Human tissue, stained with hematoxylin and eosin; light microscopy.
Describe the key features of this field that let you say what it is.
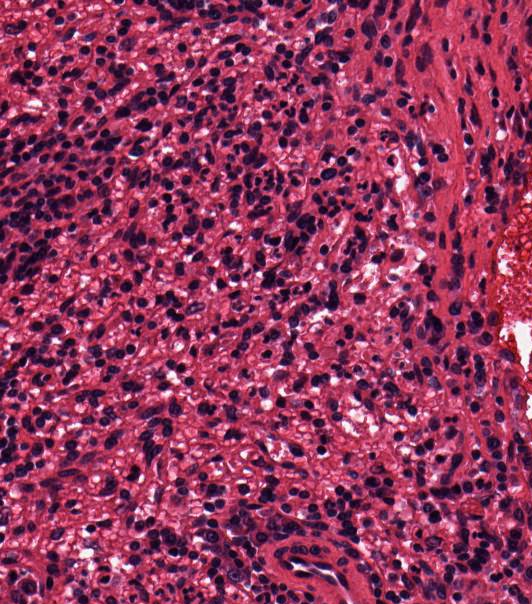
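What you're mainly looking at is red pulp of the spleen. Look at the right edge, about mid-height: a space there is packed with red blood cells.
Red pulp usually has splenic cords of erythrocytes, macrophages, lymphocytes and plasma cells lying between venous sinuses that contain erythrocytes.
Most of the field is a dense, disorganized sheet of mixed cells with no glands or epithelium, and larger cells with oval, paler nuclei and ample pink cytoplasm sit among the small dark ones. Toward the upper right, pink fibre bundles with elongated spindle nuclei run in parallel streams.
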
